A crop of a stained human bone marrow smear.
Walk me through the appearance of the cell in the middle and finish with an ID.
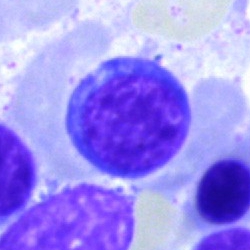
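The cell has a round, smooth outline. Its chromatin is clumped, with paler patches lying between darker areas. A narrow rim of deep blue cytoplasm is present, widest on the left side. The cell is a lymphocyte.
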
